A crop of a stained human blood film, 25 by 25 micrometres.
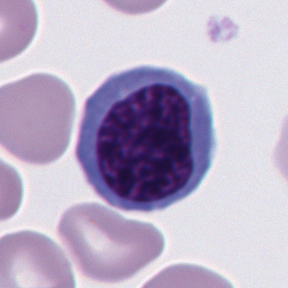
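Normoblast, the central cell of a stained peripheral blood smear. Its outline is round with a smooth edge, and the cell measures about 13 micrometres across. The nucleus is roughly oval and not lobed, about 11 by 9 micrometres, and fills about 60% of the cell's area. Its chromatin is dark purple and coarsely clumped. No granules are visible in the cytoplasm.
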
